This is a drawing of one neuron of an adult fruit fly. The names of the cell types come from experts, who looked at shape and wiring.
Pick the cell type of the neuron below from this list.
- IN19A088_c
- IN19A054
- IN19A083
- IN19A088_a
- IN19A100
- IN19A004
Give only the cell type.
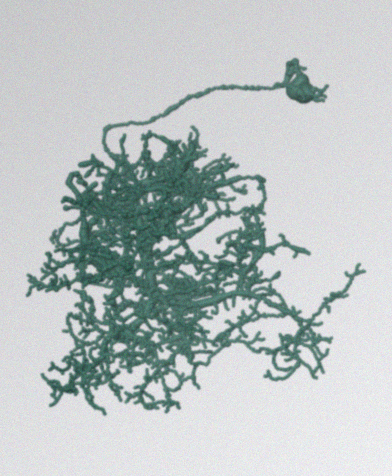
IN19A004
